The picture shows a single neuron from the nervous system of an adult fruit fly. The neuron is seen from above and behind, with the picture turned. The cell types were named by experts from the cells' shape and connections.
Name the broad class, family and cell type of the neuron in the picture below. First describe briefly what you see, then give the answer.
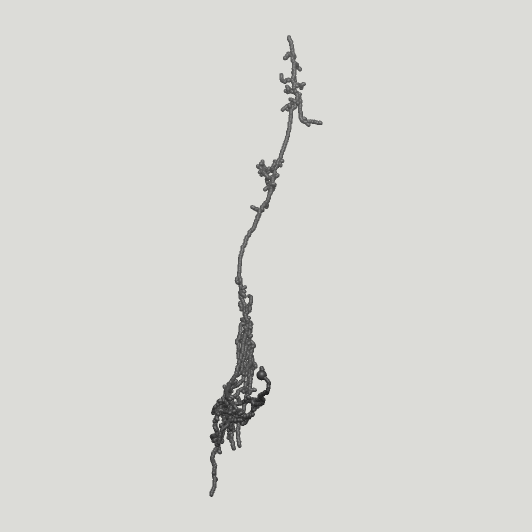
As drawn here it is more than twice as tall as it is wide. It is a nerve-cord intrinsic neuron. The family is hemilineage 09A. Its cell type is IN09A032.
